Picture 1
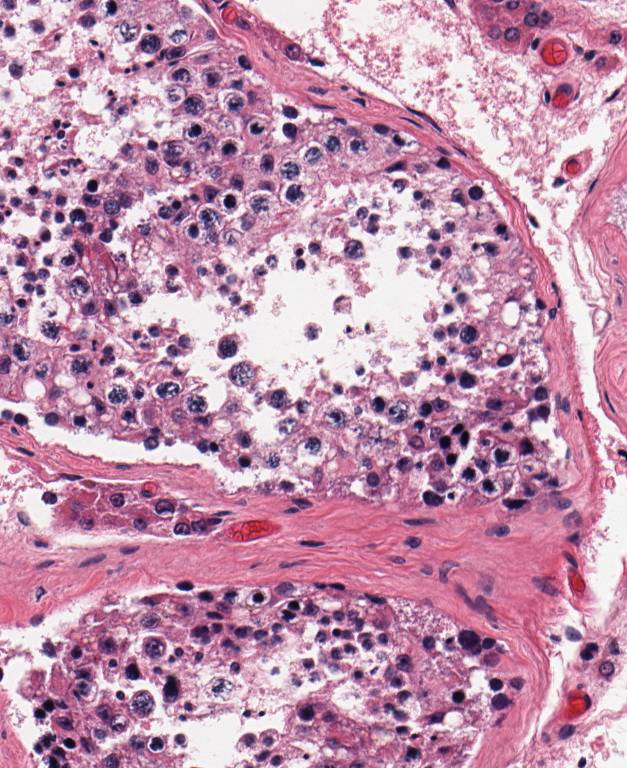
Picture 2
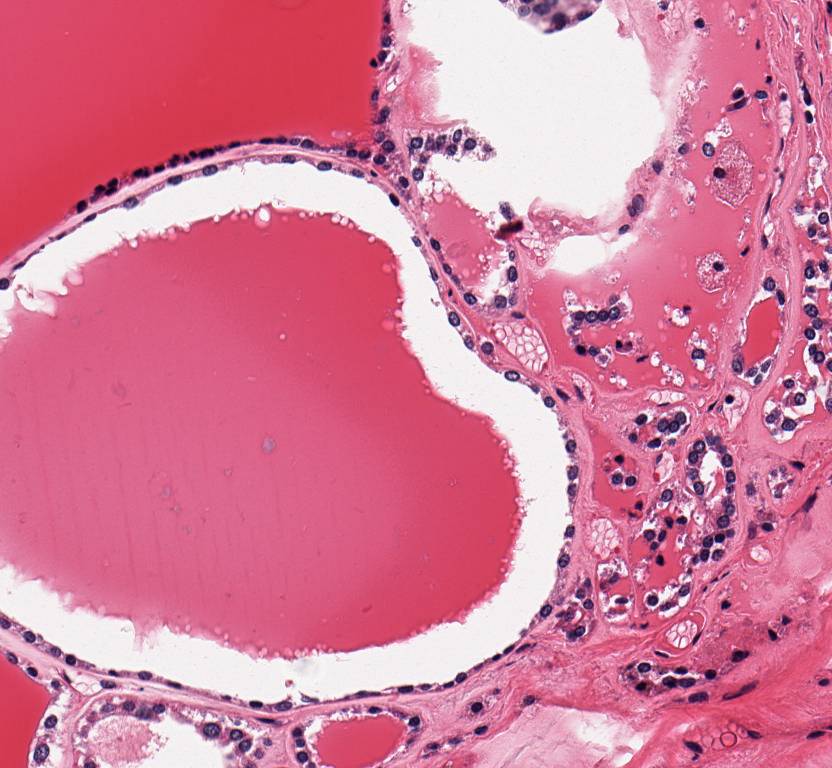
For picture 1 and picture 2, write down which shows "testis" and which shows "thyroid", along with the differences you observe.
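Testis is picture 1; thyroid is picture 2. In picture 1, I see large round cells with coarse, clumped, thread-like chromatin, in keeping with spermatocytes, scattered through the tubules among many small dark round nuclei. Layered pink fibrous tissue with flattened, elongated nuclei bounds the tubules.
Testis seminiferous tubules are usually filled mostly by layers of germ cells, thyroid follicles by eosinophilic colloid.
Picture 2, by contrast, has a large rounded follicle of homogeneous pink material filling most of the left half, lined by one layer of flattened cells with small dark nuclei.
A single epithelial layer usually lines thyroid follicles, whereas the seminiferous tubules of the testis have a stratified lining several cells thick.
The right third holds many small nests and tiny tubules of cells with round dark nuclei.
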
